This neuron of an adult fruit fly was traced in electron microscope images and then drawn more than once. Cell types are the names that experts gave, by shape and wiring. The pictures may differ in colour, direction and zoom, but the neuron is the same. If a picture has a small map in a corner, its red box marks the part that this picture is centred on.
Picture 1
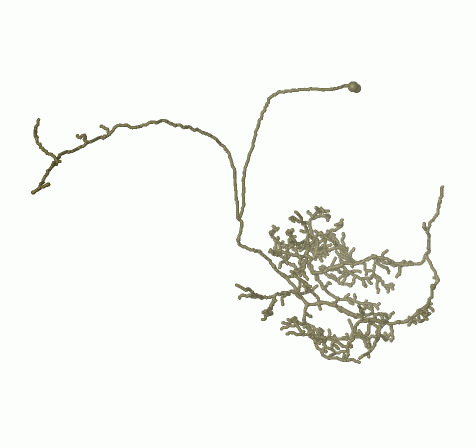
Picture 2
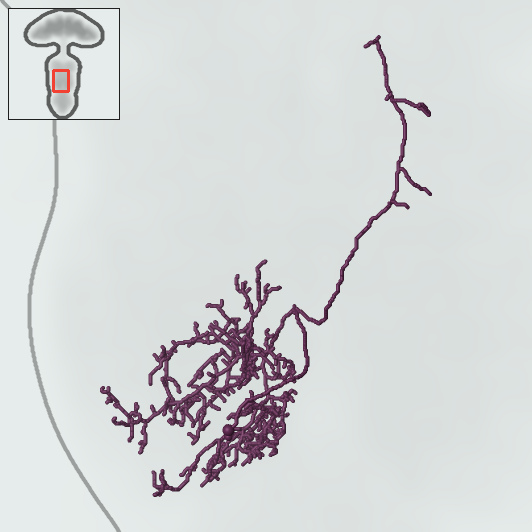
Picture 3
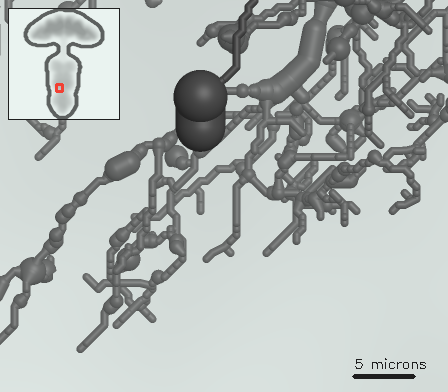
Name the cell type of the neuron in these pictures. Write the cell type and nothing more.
IN23B030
